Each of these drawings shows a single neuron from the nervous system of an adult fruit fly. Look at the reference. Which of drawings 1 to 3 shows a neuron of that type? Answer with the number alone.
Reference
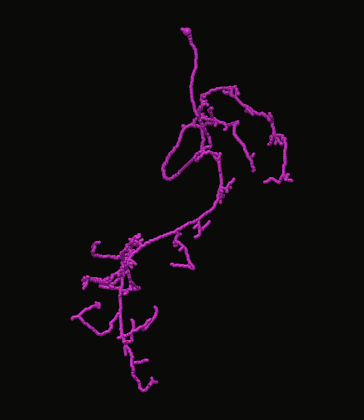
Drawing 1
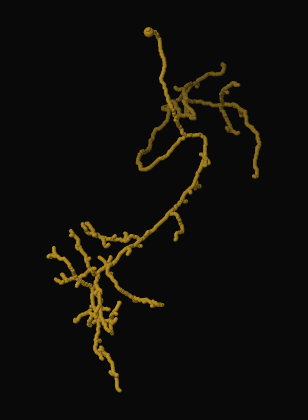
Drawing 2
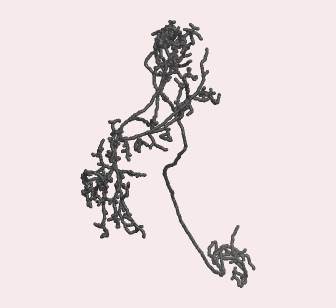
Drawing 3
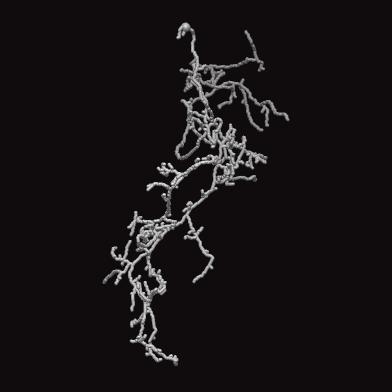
1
